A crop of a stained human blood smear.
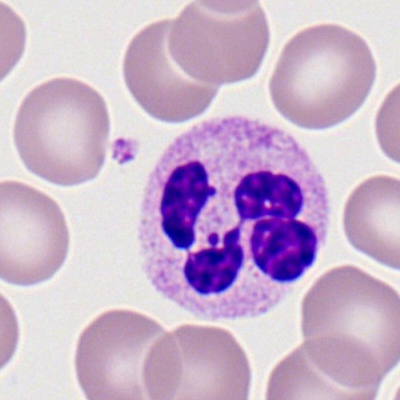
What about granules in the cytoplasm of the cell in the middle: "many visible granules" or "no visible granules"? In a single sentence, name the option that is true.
Within the cytoplasm of the cell there are many visible granules.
